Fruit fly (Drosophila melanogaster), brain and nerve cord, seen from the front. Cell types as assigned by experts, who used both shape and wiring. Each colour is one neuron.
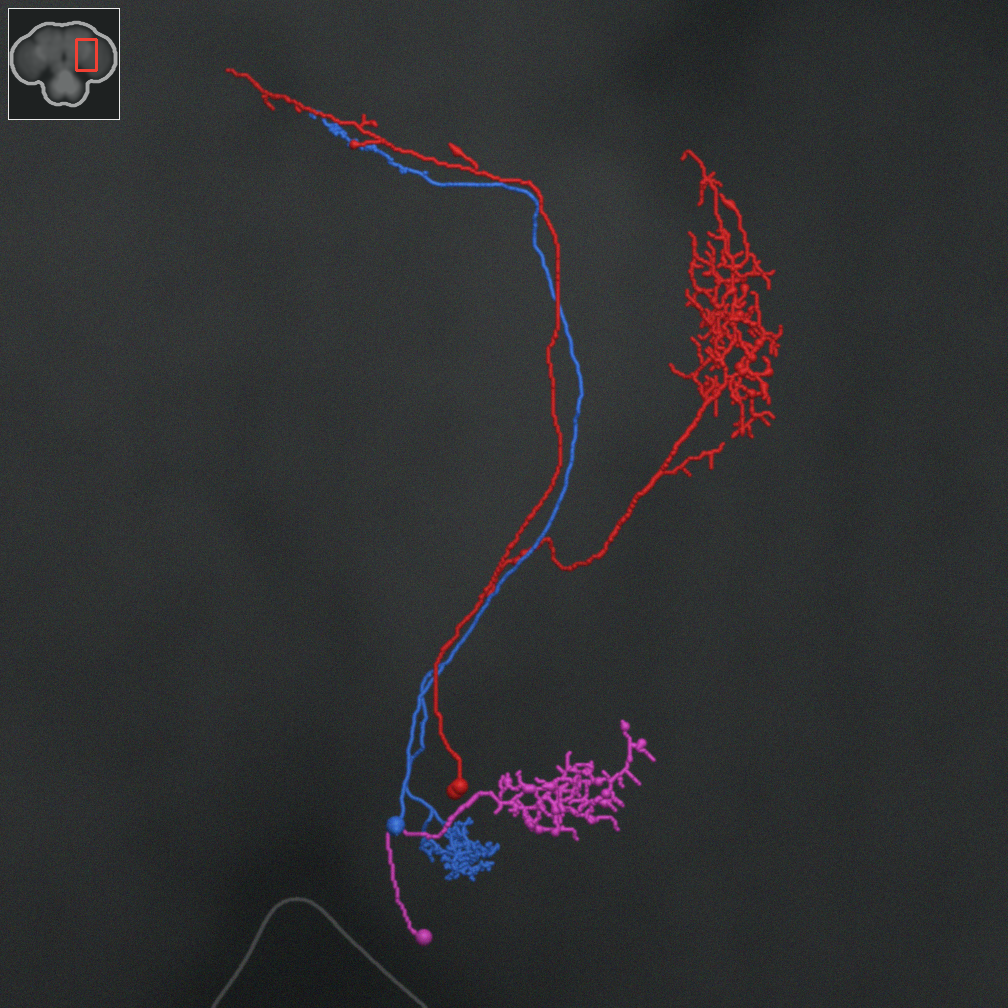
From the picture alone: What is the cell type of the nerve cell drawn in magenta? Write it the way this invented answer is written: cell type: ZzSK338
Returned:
cell type: LoVP13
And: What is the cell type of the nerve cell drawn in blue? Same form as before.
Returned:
cell type: LC30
